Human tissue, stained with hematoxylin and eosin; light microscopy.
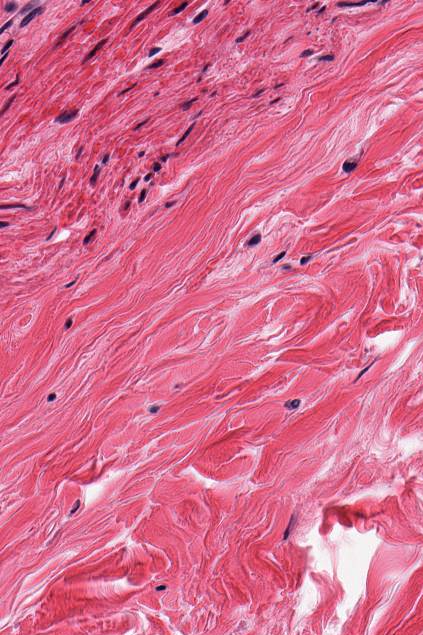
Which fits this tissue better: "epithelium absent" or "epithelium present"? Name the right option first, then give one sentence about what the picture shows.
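Epithelium absent. No epithelium is present anywhere in the field.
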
